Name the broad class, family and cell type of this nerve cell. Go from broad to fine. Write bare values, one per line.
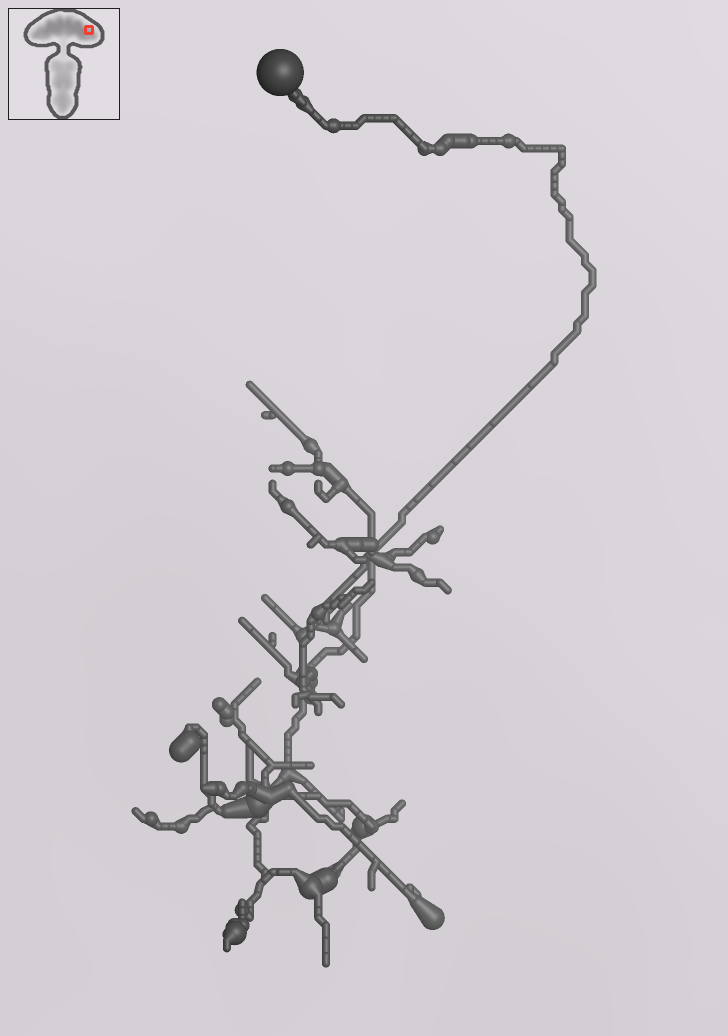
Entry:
optic-lobe intrinsic neuron
Mi
Mi17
